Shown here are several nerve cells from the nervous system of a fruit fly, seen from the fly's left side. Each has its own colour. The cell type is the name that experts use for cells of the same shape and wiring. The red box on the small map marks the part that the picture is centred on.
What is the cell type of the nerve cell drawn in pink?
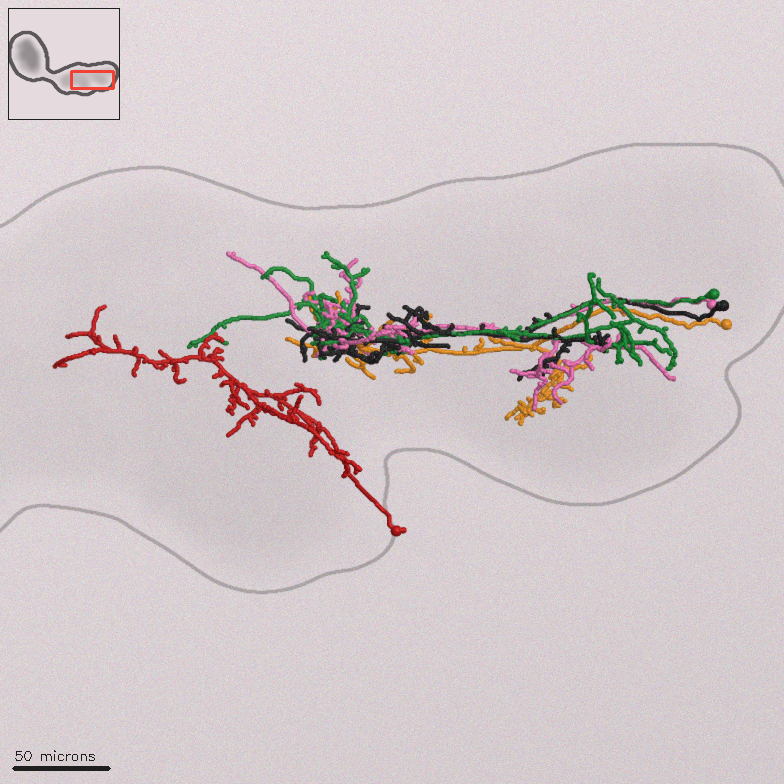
IN21A054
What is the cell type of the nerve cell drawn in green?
IN21A043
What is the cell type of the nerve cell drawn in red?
IN21A087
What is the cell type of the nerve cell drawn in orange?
IN21A098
